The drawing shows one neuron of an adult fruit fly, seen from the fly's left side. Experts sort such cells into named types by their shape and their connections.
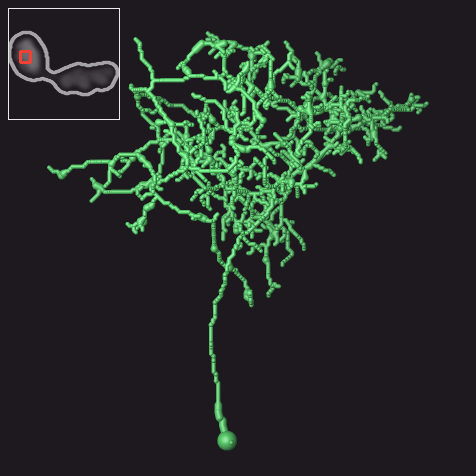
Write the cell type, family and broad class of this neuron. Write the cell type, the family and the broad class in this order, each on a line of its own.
AVLP334
hemilineage VLPl&p1_lateral
central-brain intrinsic neuron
